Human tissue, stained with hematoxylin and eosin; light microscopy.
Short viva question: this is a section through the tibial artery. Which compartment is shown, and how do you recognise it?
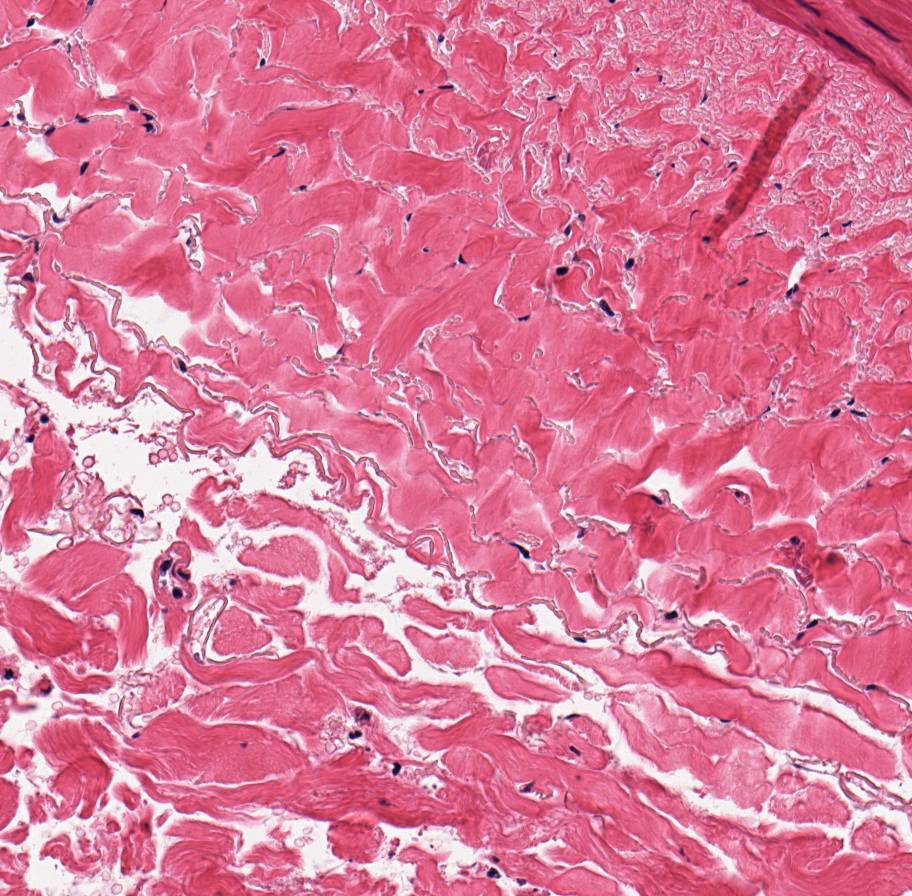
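Tunica adventitia is my reading of this field. Eosinophilic collagen bundles make up the whole field; no epithelium, no fat cells. Cells are sparse, mostly small dark spindle-shaped fibroblast nuclei between the bundles.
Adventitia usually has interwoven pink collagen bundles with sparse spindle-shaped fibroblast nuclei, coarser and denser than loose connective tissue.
Toward the upper right the collagen turns finer and tighter.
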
